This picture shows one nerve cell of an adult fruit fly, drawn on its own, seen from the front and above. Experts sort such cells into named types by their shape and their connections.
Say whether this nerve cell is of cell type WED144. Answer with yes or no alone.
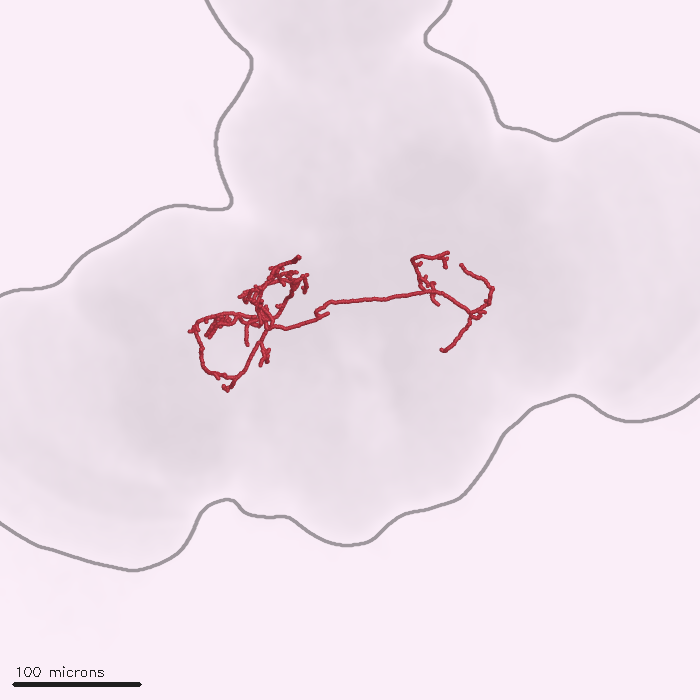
no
